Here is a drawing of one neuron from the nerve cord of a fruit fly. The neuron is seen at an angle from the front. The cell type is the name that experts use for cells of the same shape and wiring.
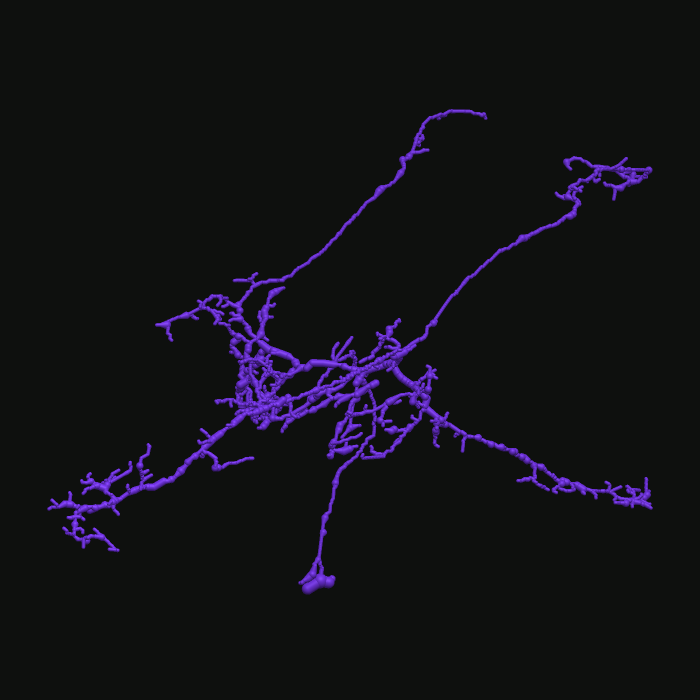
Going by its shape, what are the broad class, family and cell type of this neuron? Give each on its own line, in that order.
nerve-cord intrinsic neuron
hemilineage 00A
IN00A026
